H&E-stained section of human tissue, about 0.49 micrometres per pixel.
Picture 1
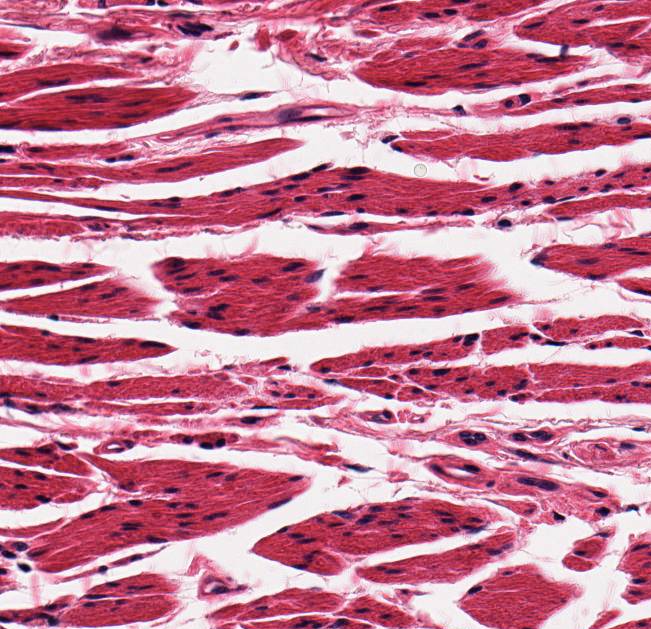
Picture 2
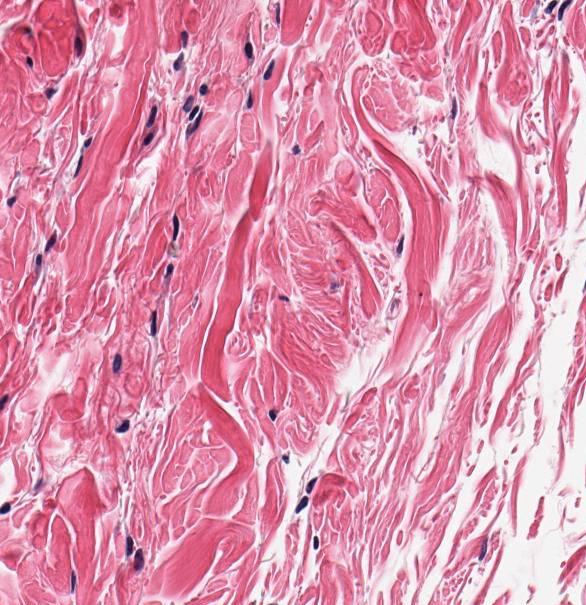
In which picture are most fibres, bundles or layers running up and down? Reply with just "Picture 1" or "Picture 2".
Picture 2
